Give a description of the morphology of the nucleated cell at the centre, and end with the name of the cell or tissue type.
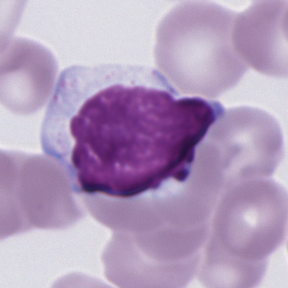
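Start with the outline: it is angular, with straight edges along the upper left side. Now the chromatin, which is dense and dark purple, with faint paler streaks. The pale blue cytoplasm makes a wider rim on the left than on the right, and a few fine pinkish-red granules are scattered through it. This is a large granular lymphocyte.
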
